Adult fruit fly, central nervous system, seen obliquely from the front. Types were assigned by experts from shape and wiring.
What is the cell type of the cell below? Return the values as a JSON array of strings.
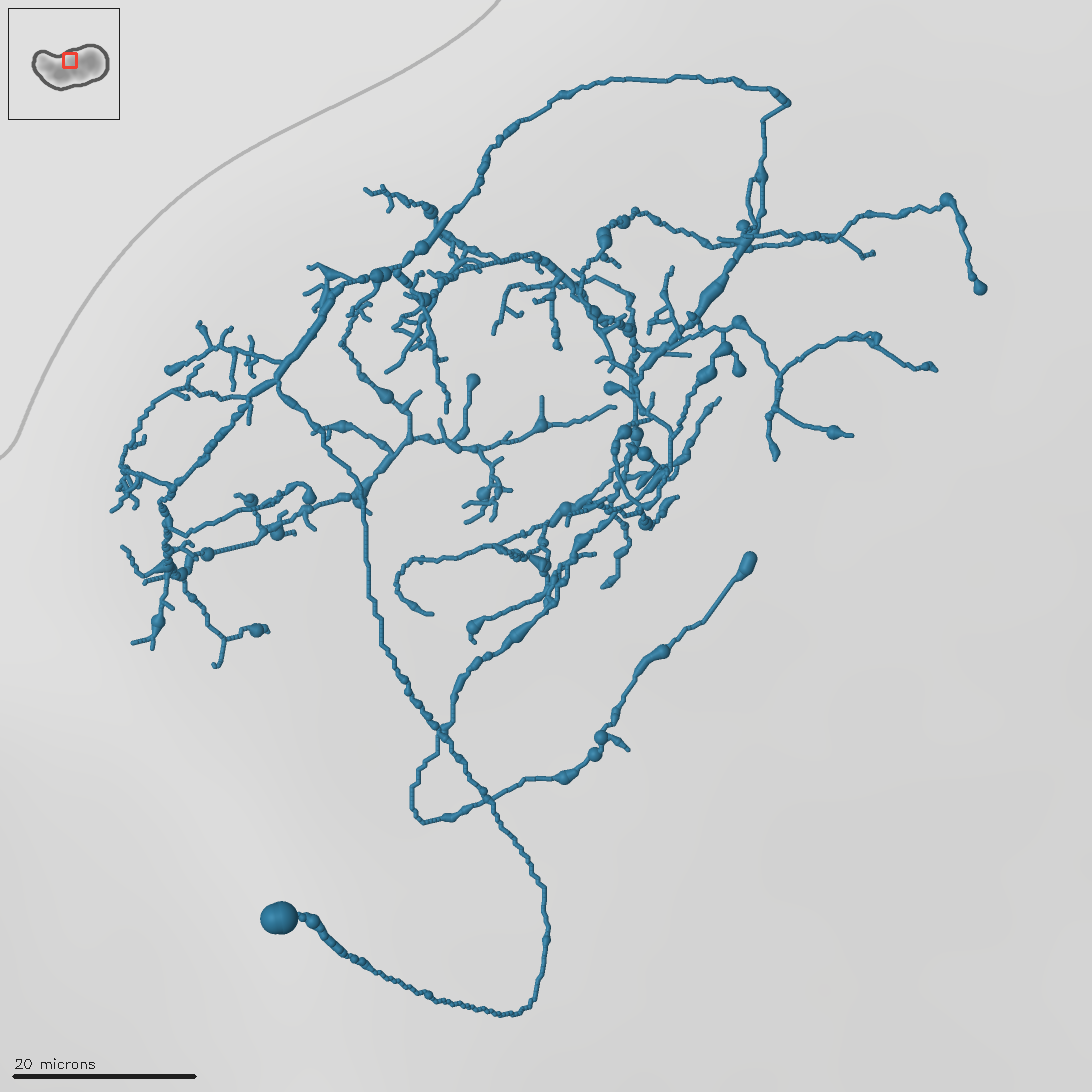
["LHAV5a9_a"]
